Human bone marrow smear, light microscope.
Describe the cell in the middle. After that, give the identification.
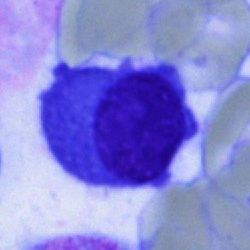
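Roughly round outline, with small irregular bumps on the upper and right edges. Small blunt protrusions from the surface at top and right. Chromatin dark purple, finely granular and stippled. Cytoplasm deep blue, a broad band mainly left of the nucleus. Plasma cell.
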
